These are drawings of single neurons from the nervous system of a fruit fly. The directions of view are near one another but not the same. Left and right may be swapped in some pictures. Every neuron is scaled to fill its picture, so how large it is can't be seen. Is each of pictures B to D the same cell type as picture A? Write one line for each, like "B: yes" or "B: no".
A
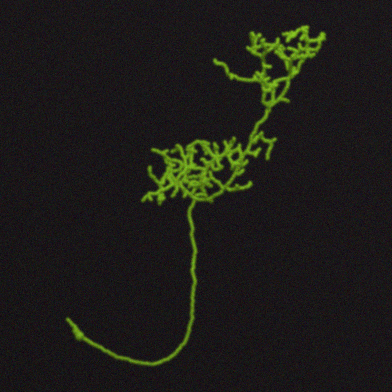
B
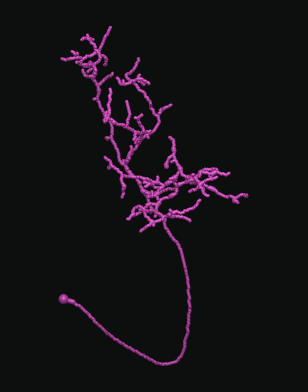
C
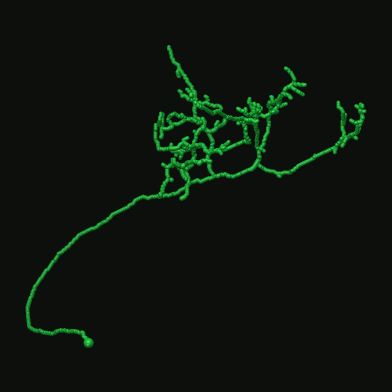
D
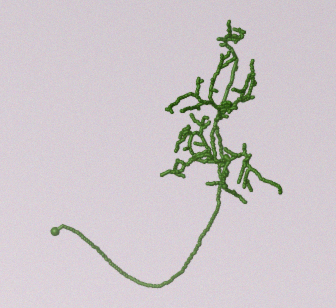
B: no
C: no
D: no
